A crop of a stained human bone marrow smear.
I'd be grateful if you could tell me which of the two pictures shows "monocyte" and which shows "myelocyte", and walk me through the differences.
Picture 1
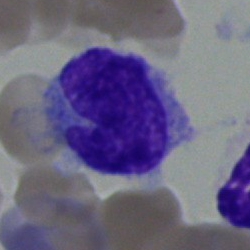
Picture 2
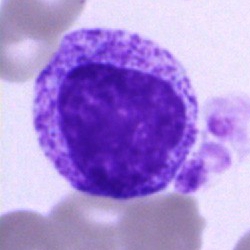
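Picture 1 shows the monocyte and picture 2 the myelocyte. The clearest difference lies in the granules: the monocyte's cytoplasm shows no distinct granules, whereas numerous dark purple granules are scattered throughout the myelocyte's cytoplasm.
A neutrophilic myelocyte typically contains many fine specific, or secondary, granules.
In the monocyte, the nucleus fills most of the cell, leaving a modest rim of cytoplasm, and a notch is cut into its left side.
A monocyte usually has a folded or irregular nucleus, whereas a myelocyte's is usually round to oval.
The outlines also differ: the monocyte's outer edge is irregular and frayed, while the myelocyte's is roughly round with a few slightly angular stretches. Small pale purple fragments lie against the myelocyte's lower right edge. Neither cell shows clear vacuoles in its cytoplasm.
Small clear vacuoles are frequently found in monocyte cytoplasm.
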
